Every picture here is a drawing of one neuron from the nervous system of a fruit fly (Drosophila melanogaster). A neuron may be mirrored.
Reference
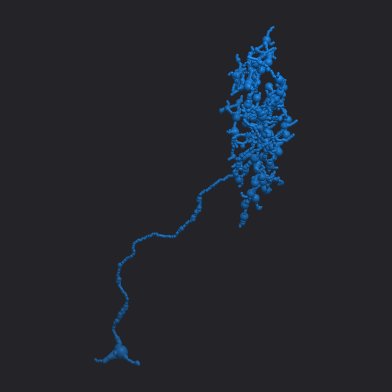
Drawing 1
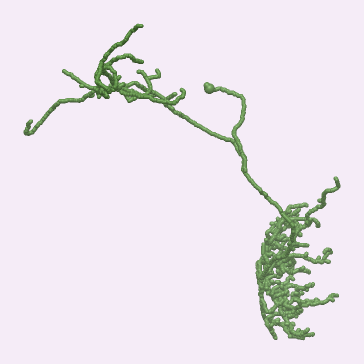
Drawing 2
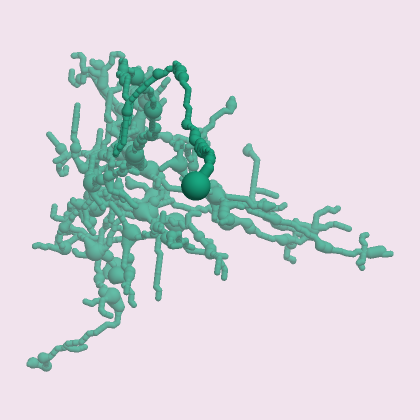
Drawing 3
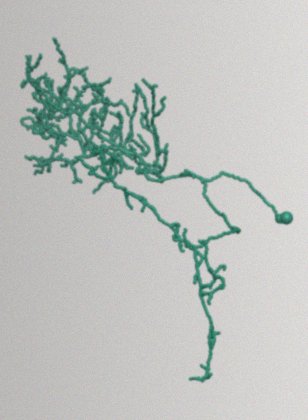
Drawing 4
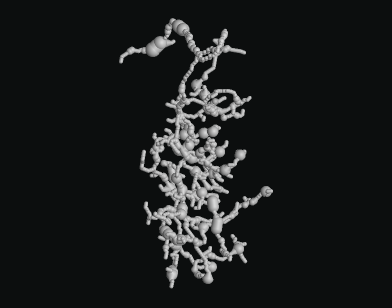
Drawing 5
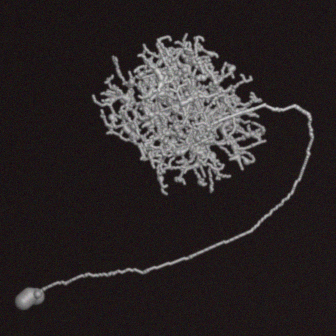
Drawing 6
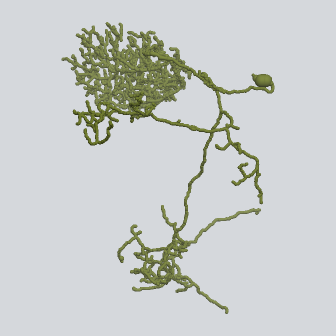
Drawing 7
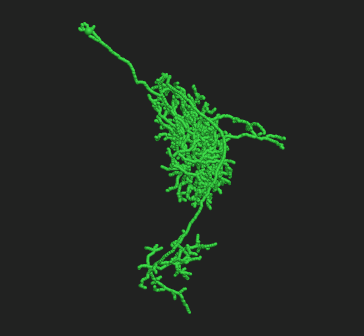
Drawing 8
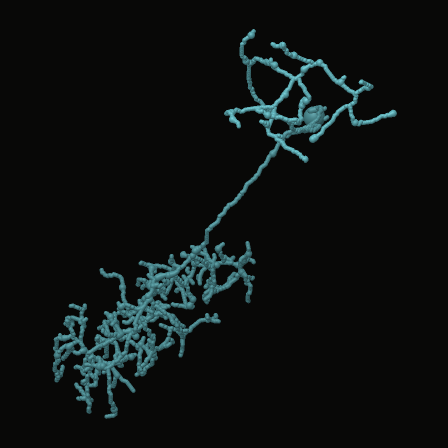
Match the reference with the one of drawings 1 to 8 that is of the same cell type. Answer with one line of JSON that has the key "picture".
{"picture": 4}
